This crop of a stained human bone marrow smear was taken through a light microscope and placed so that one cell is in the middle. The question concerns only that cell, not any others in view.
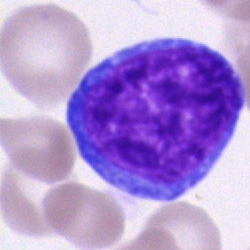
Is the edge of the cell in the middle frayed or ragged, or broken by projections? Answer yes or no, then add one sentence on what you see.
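No. The cell outline is rounded and smooth, without ragged edges.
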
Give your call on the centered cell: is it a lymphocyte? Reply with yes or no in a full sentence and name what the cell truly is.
No, mark the middle cell as a blast, not a lymphocyte.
